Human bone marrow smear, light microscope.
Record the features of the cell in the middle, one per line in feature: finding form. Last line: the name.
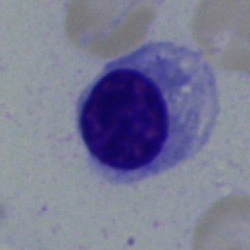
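Nucleus: set off-centre, toward the left side.
Nucleoli: none distinct.
Cytoplasm: no coarse granules.
Pale spots: a few small ones in the cytoplasm, right of the nucleus.
Name: erythroblast.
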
